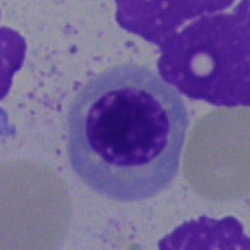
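Erythroblast in the middle of the smear, with a round, smooth outline. The chromatin's dark purple and clumped into coarse blocks, with paler spaces between them. A moderately wide rim of pale greyish blue cytoplasm goes all the way around the nucleus.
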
